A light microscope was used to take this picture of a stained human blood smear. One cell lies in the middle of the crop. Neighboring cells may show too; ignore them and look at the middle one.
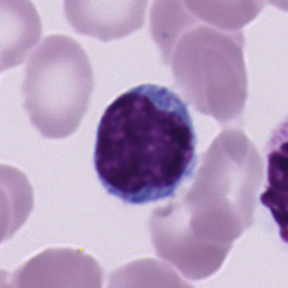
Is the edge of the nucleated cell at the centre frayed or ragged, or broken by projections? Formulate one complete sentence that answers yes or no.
No, the outline of this cell is smooth and free of projections.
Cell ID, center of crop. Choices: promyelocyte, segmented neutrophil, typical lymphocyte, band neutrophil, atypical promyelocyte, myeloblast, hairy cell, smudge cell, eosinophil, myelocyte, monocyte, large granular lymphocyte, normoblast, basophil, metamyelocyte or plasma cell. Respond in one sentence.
To answer, the cell in the center of the crop is a typical lymphocyte.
